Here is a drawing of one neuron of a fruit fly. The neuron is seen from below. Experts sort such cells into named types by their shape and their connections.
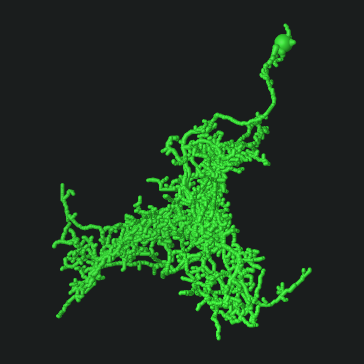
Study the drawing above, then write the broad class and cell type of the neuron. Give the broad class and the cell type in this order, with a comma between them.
central-brain intrinsic neuron, AVLP029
